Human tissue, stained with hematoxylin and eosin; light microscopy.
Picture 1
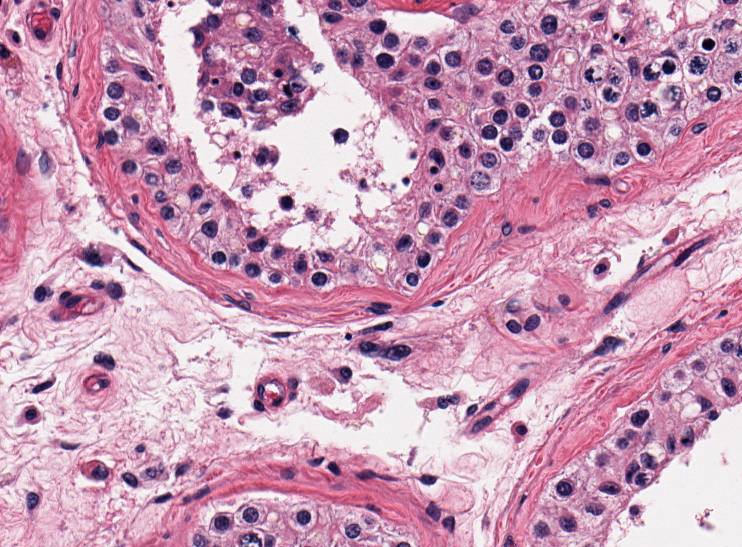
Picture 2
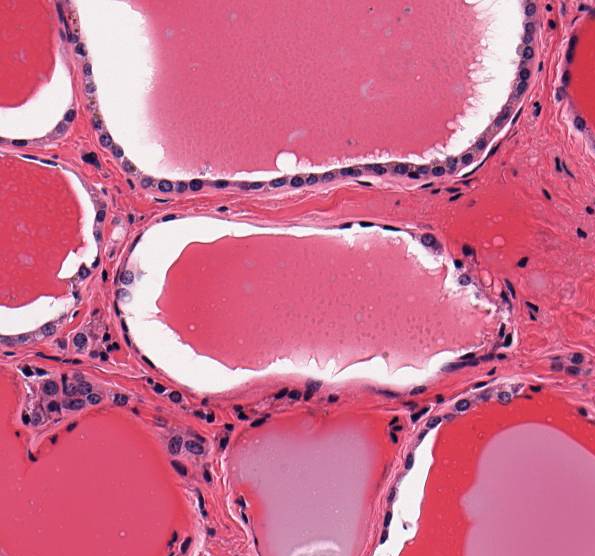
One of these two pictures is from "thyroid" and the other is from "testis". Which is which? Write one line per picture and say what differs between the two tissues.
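Picture 1 shows tissue from the testis. The tubules are lined by a stratified epithelium several cells thick, made of rounded cells with round dark nuclei.
Picture 2 shows tissue from the thyroid. Each follicle is lined by a single layer of flattened to low cuboidal epithelial cells.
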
